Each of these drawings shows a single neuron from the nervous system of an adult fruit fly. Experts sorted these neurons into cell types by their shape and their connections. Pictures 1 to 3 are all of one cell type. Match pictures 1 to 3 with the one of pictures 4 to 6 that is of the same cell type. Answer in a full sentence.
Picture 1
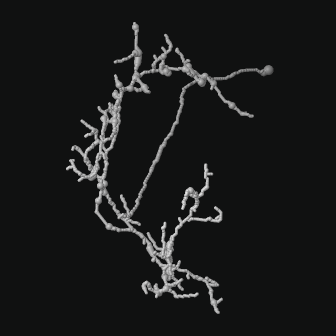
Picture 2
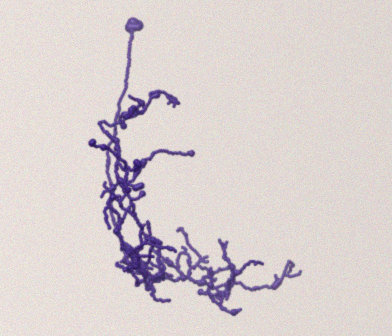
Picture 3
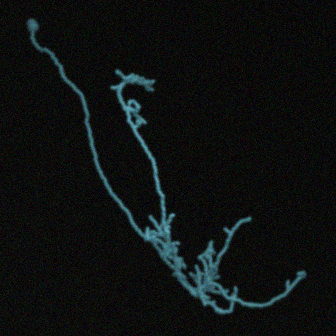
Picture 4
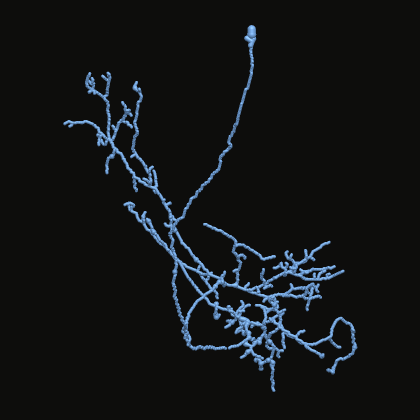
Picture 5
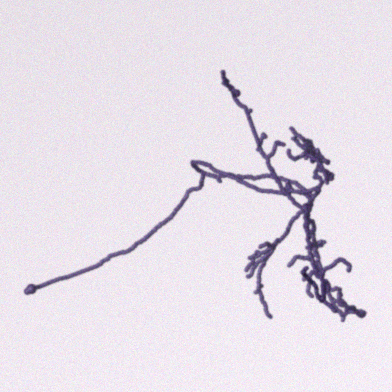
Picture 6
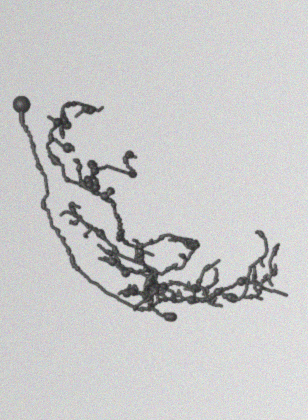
Picture 6 is of the same cell type.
